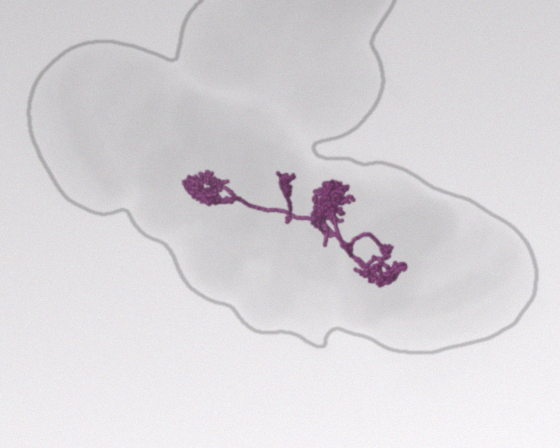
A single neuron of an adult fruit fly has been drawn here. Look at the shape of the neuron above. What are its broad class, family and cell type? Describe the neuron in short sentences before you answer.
In this view it is wider than it is tall. It is a central-brain intrinsic neuron. Its family is PAL. Its cell type is PAL03.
